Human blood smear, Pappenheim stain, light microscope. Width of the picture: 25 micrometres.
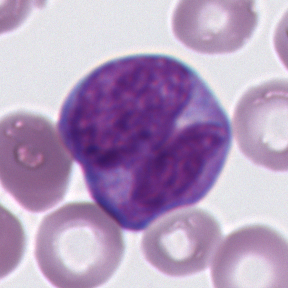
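Atypical promyelocyte in a stained peripheral blood smear. The outline is rounded and smooth, broken only by a few slight angles. A folded nucleus, crossed by a deep cleft, fills most of the cell, so the cytoplasm shows mainly at its lower left and upper right.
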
